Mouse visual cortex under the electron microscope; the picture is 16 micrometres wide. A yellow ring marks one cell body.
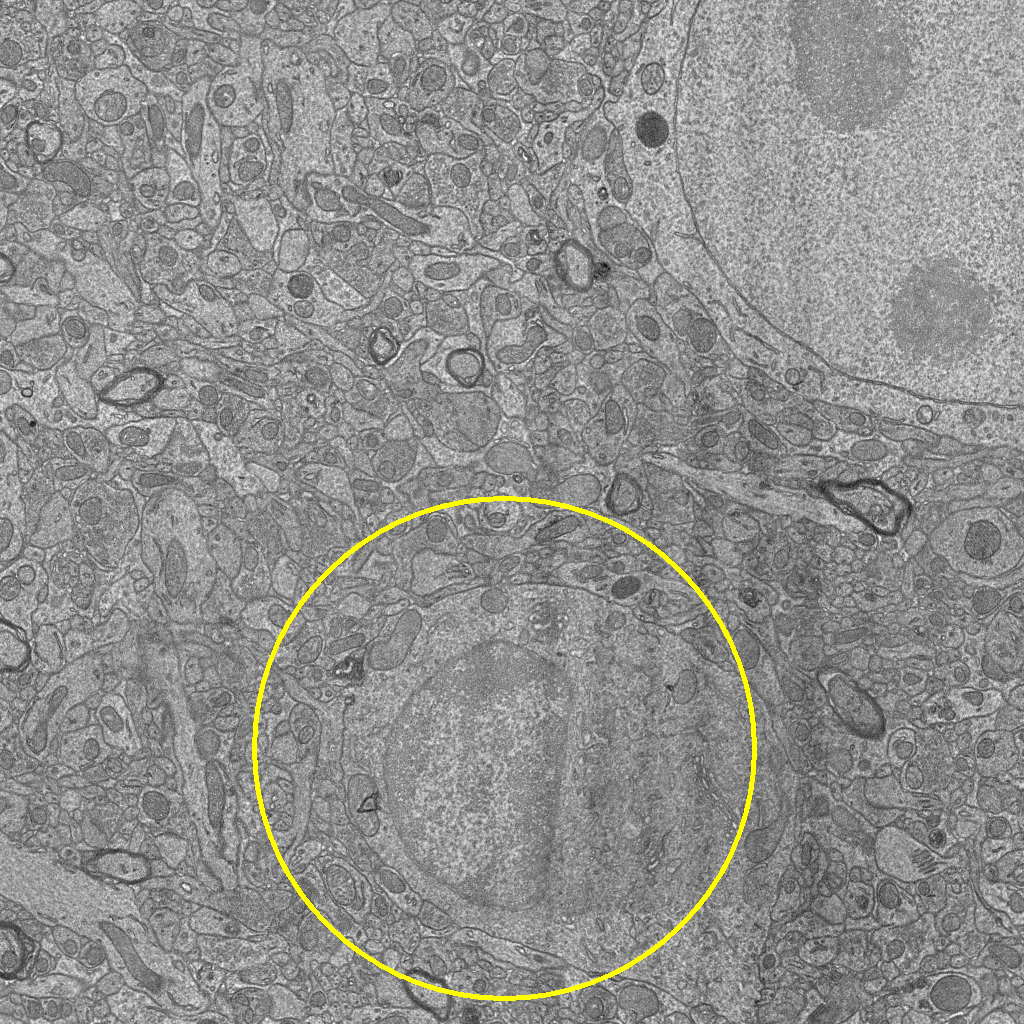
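Oligodendrocyte, the cell at the centre of the yellow ring, in an electron micrograph of mouse visual cortex. Its nucleus has an oval outline, and the nuclear envelope runs smoothly with no deep infoldings. The chromatin is finely dispersed and lacks large dark clumps. The cytoplasm forms a broader zone to the right of the nucleus than to the left.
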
